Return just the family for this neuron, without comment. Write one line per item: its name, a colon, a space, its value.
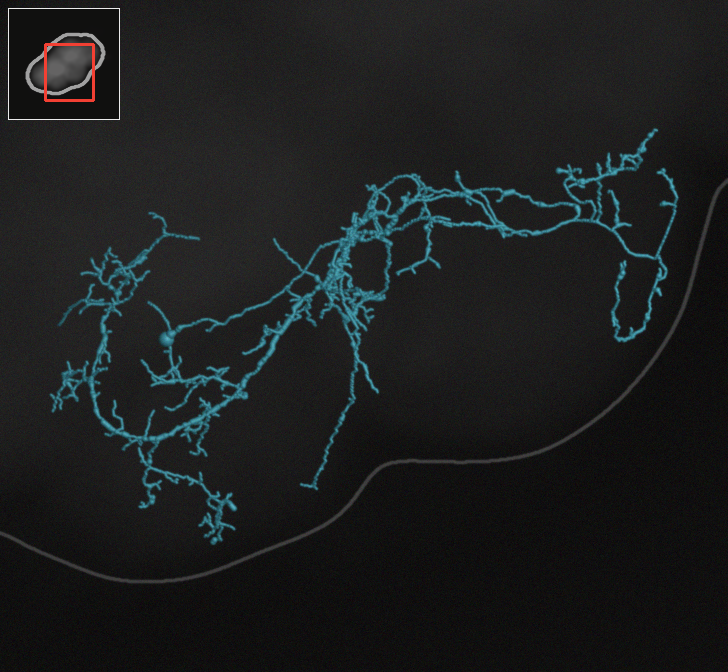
family: hemilineage 03A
